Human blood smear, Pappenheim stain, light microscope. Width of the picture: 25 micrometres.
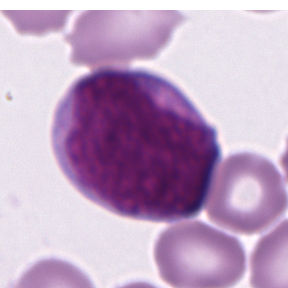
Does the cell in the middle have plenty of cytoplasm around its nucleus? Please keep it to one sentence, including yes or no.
No, the cell's cytoplasm is limited to a thin rim.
